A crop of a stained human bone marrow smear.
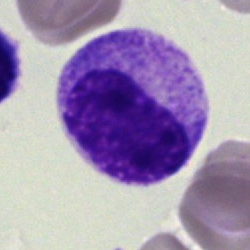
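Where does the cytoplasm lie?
It seems to form a broad crescent on the upper right side of the nucleus.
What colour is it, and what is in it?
Pale lilac, with fine purple granules scattered throughout.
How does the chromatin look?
Dark purple, though its density looks patchy and uneven.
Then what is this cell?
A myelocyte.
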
